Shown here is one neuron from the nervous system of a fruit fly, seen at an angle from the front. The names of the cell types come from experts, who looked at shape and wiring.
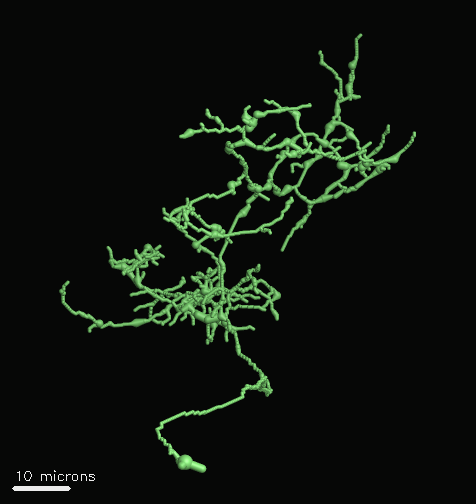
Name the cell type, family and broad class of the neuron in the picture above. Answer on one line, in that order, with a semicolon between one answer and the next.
IN13B079; hemilineage 13B; nerve-cord intrinsic neuron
